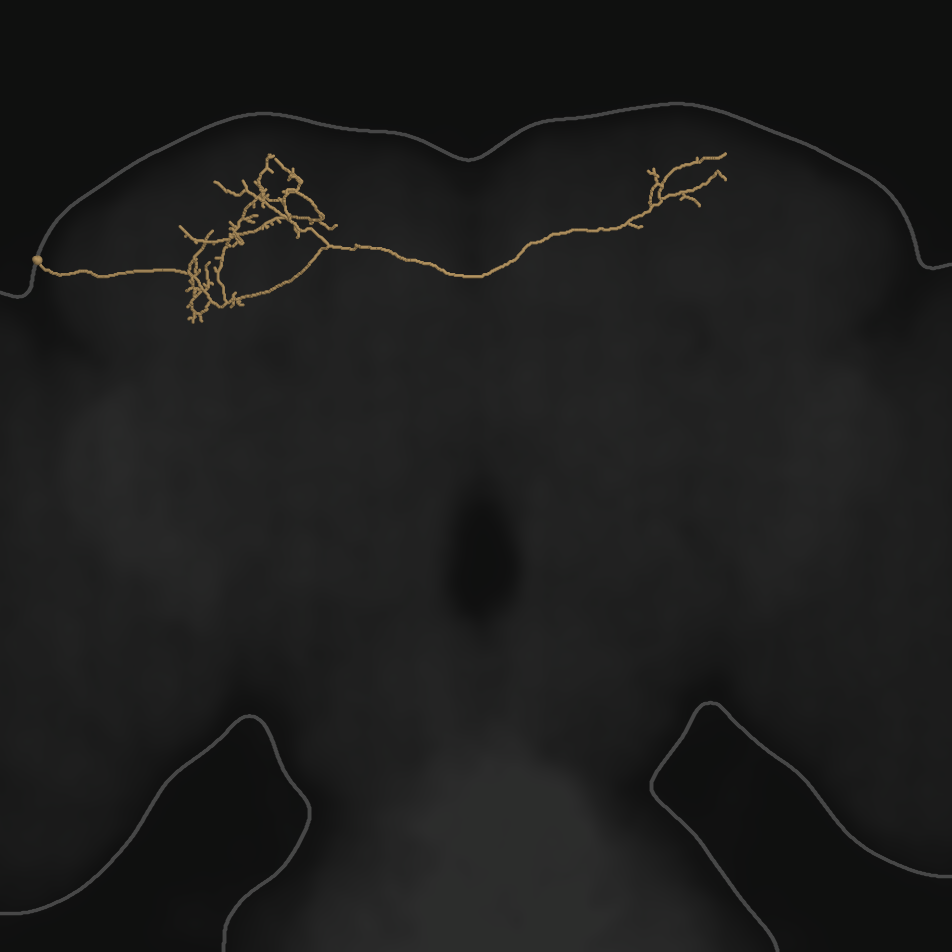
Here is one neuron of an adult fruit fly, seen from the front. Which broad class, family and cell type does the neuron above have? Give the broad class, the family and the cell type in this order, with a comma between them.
central-brain intrinsic neuron, hemilineage LHp2, CB3556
